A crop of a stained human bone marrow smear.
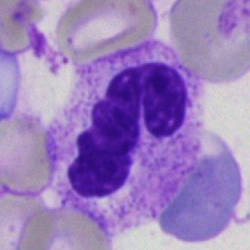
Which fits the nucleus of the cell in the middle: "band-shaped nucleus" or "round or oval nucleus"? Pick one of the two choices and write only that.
Band-shaped nucleus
